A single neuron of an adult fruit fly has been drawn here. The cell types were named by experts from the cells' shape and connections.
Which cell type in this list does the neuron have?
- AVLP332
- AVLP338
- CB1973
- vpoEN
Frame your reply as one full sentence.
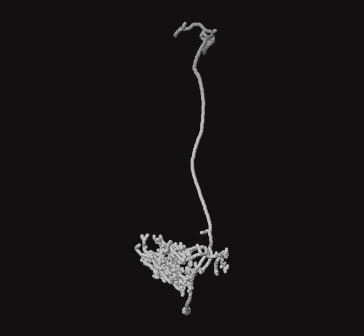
This neuron is classified under the cell type CB1973.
